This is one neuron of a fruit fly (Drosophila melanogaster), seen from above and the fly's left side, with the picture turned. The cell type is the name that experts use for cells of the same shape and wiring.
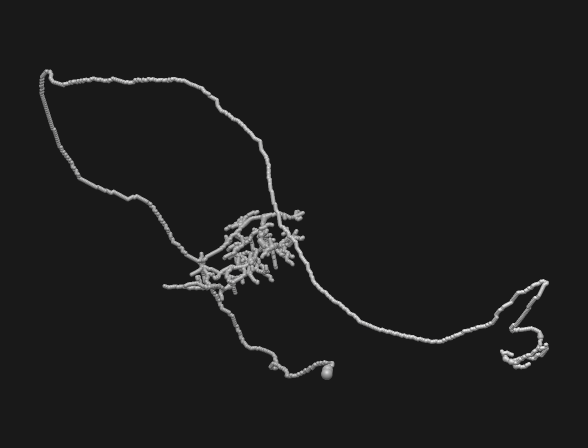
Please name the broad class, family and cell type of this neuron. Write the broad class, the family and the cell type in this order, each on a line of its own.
visual projection neuron
MeTu
MeTu3c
